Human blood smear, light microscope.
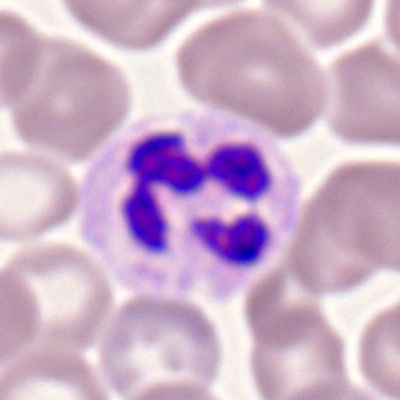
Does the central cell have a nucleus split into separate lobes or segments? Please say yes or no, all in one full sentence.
Yes, this cell's nucleus is lobed, with two or more segments.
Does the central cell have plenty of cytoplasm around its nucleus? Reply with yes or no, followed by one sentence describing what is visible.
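Yes. The cytoplasm is plentiful and pale lilac-pink.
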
